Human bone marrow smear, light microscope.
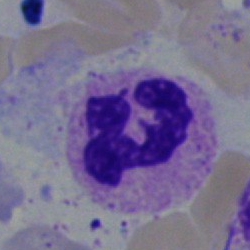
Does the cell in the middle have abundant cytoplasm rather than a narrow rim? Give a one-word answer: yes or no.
Yes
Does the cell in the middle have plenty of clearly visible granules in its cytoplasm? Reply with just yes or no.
Yes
